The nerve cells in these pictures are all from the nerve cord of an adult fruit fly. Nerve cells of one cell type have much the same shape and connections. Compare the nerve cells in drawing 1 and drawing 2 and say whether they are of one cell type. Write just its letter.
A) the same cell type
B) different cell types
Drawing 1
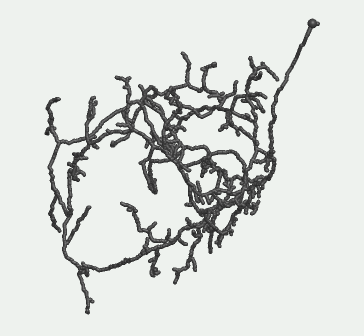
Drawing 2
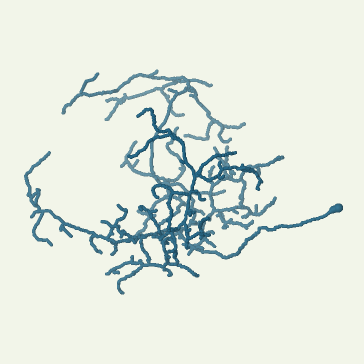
A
